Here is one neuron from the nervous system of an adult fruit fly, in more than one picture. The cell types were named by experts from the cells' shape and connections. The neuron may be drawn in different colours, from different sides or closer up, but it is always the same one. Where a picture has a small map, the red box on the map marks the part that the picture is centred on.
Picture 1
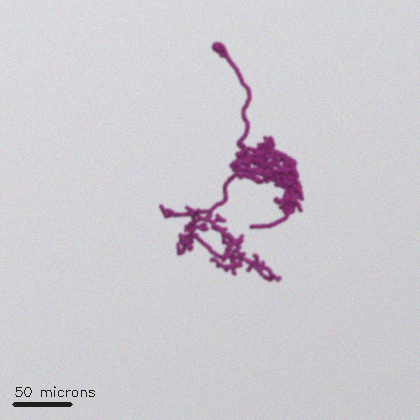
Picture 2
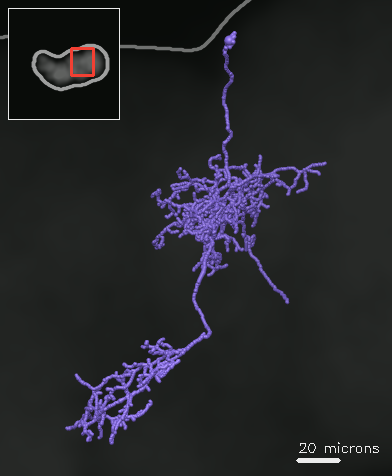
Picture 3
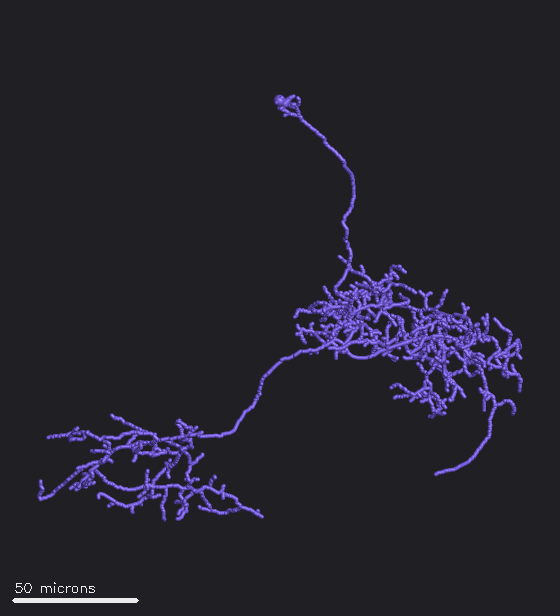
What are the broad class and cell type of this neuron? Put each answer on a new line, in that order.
central-brain intrinsic neuron
IB023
